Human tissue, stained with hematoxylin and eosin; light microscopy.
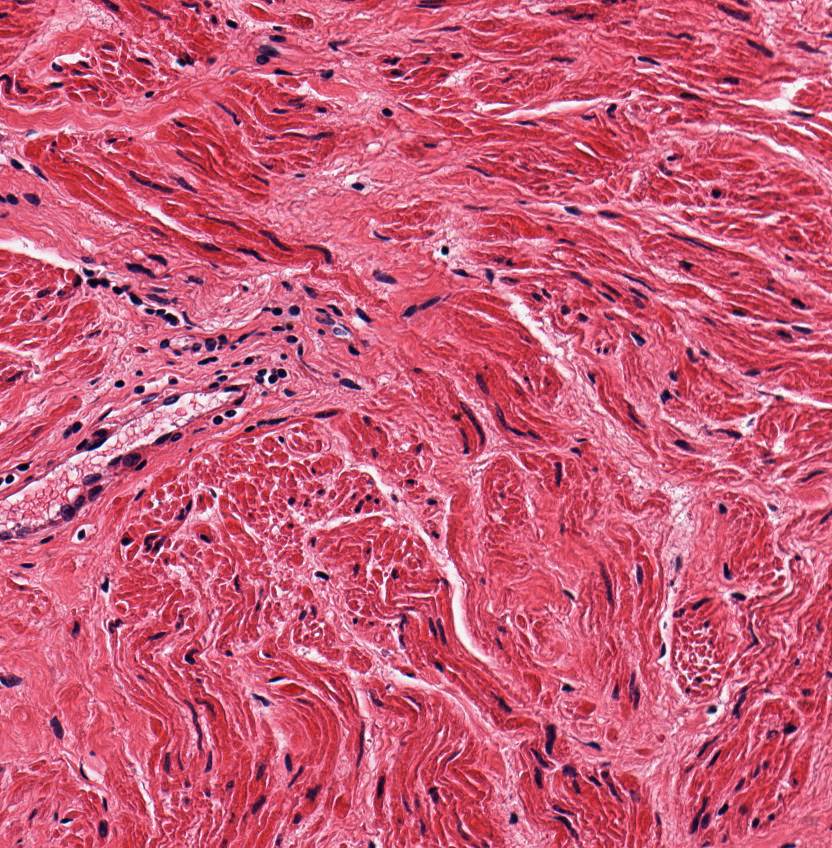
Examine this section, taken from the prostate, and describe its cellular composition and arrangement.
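Bundles of spindle cells run in many different directions and interlace across the whole field. Their cytoplasm is deeply eosinophilic and bright red, and their elongated, dark nuclei lie within the long axis of each cell. In the lower left-centre one bundle is cut across, so its cells show rounded profiles.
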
